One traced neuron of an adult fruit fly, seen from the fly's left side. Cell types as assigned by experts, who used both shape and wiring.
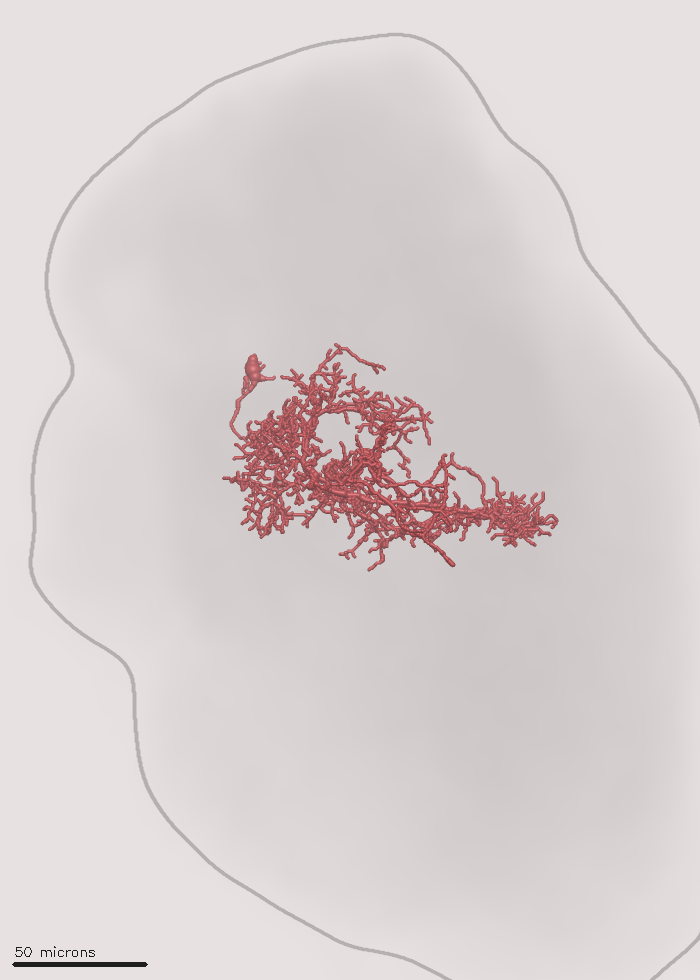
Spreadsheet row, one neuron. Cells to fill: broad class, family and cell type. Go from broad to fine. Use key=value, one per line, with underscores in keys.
broad_class=central-brain intrinsic neuron
family=hemilineage VLPl2_medial
cell_type=PVLP015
